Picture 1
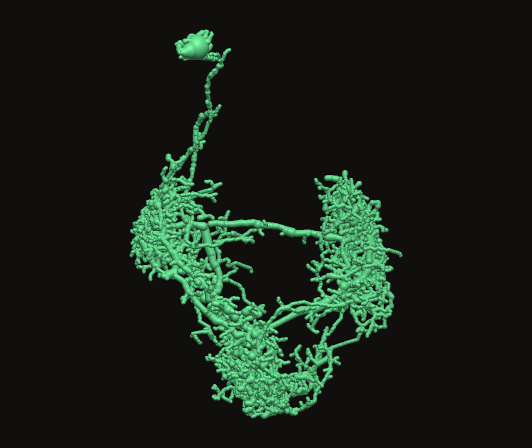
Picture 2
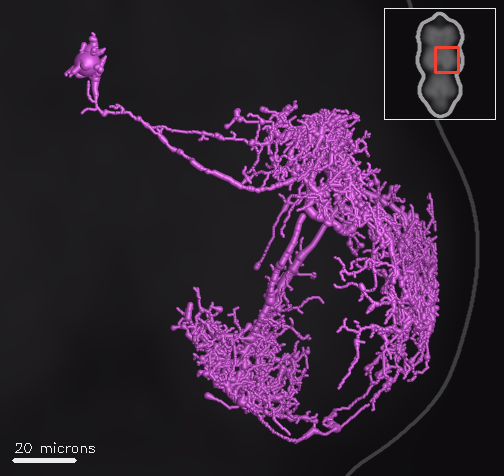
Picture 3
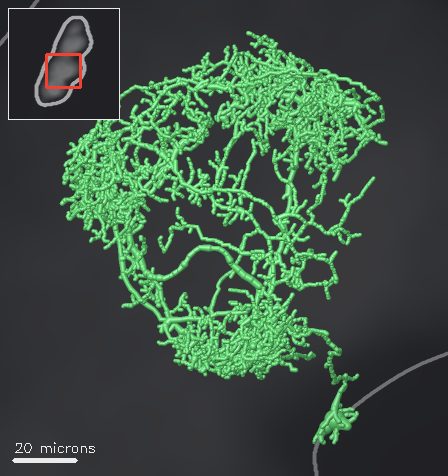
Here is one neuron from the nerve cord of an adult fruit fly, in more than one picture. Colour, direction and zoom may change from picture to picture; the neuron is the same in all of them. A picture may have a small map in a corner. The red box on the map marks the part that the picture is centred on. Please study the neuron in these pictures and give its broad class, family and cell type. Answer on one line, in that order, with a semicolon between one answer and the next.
nerve-cord intrinsic neuron; hemilineage 13B; IN13B001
